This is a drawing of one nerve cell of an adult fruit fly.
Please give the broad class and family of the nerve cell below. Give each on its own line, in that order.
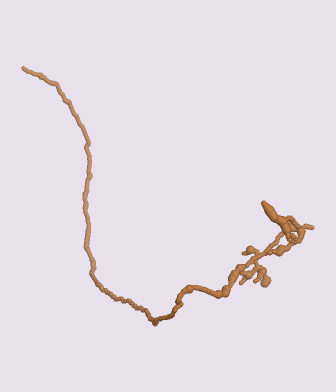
sensory neuron entering the brain
class hygrosensory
